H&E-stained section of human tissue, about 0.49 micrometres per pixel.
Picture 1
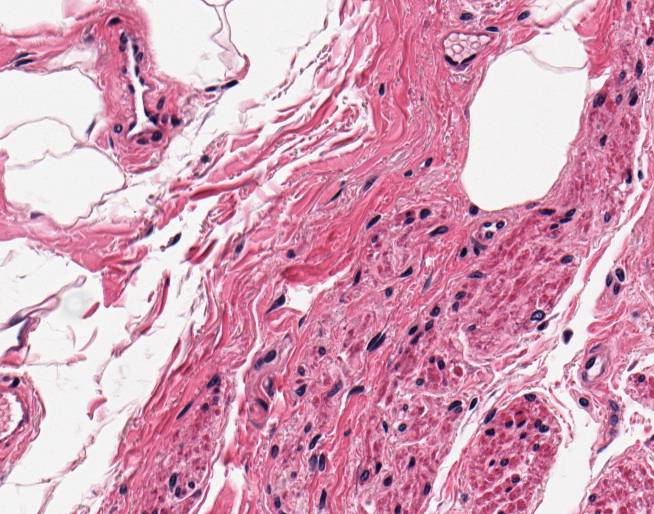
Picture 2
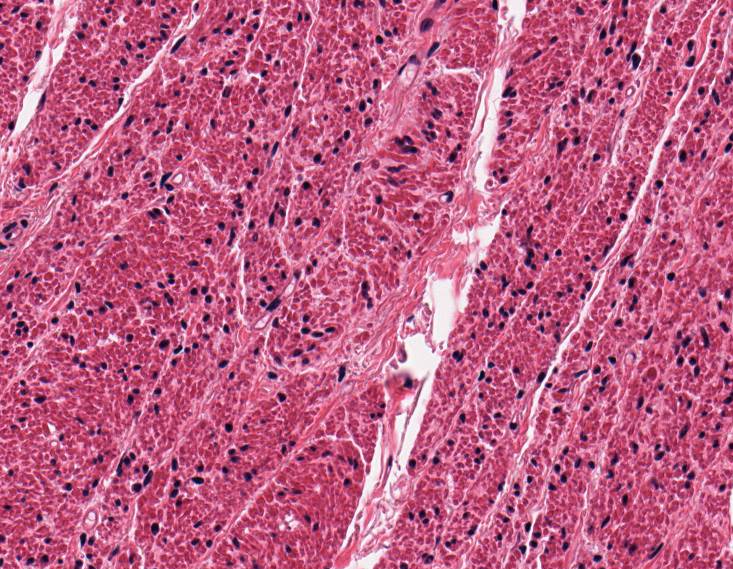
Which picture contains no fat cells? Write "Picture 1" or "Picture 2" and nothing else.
Picture 2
